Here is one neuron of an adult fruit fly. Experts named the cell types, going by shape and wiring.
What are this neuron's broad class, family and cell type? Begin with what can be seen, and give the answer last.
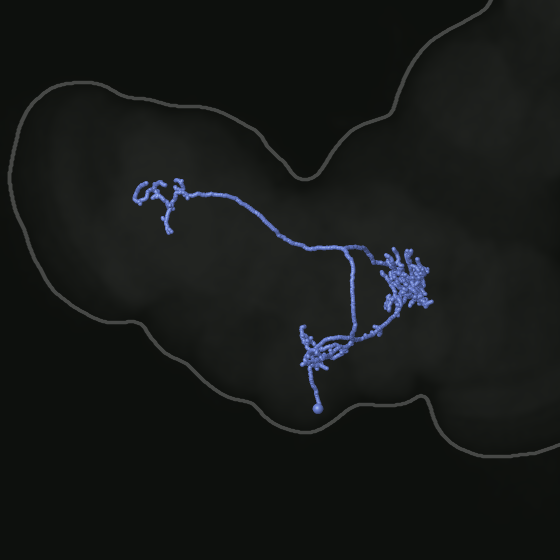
Its cell body lies at the bottom of the picture. In this view it is wider than it is tall. It is a central-brain intrinsic neuron. The family is hemilineage LALv1_ventral. It is of cell type AVLP457.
